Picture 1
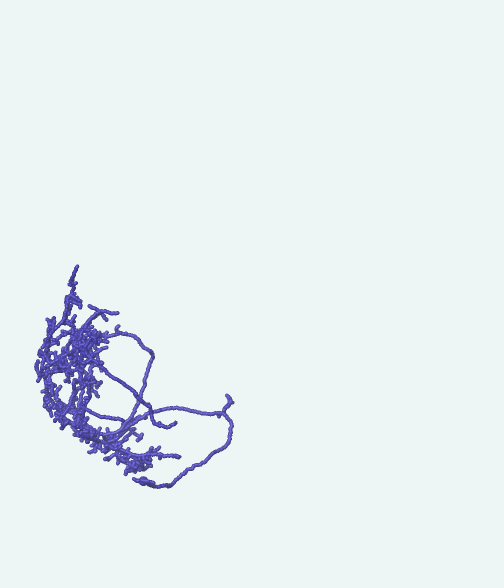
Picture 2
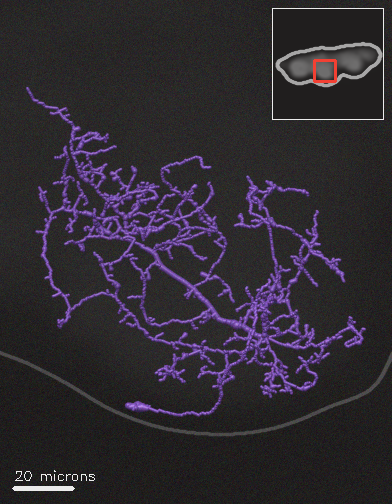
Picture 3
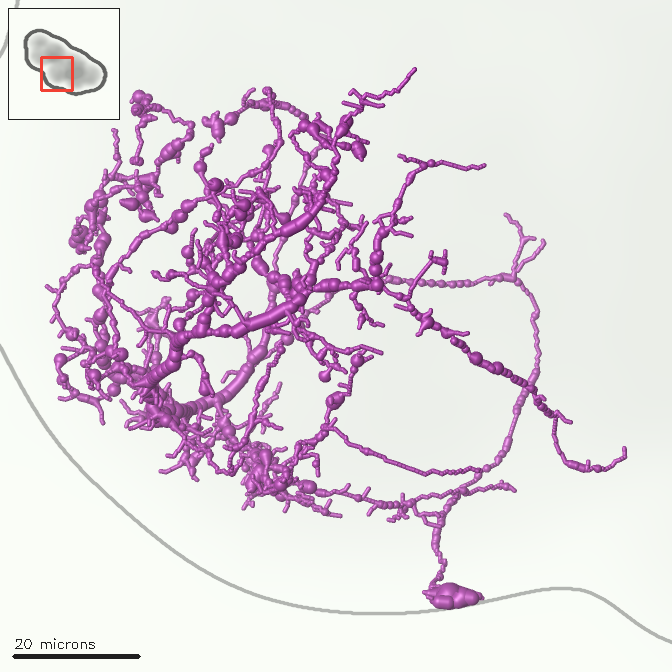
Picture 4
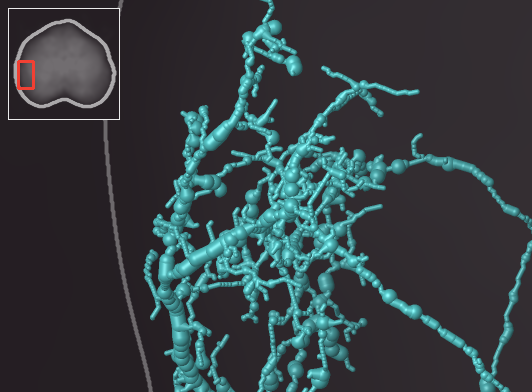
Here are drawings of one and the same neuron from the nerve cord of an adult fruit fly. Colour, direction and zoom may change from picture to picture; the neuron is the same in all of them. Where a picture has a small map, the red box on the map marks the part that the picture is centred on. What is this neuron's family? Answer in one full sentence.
Family hemilineage 04B is assigned to this neuron.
